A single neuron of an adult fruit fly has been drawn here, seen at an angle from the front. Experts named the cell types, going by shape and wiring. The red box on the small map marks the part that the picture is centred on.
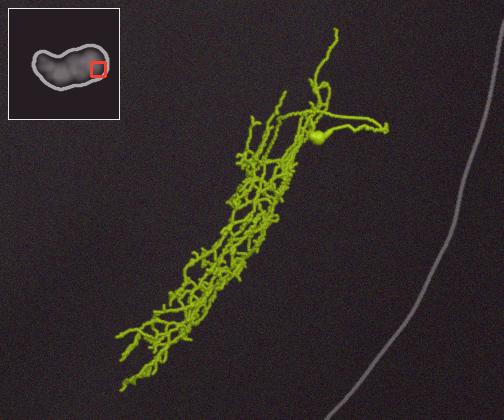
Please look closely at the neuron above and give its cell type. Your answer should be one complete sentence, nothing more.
This neuron is of the type Cm19.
